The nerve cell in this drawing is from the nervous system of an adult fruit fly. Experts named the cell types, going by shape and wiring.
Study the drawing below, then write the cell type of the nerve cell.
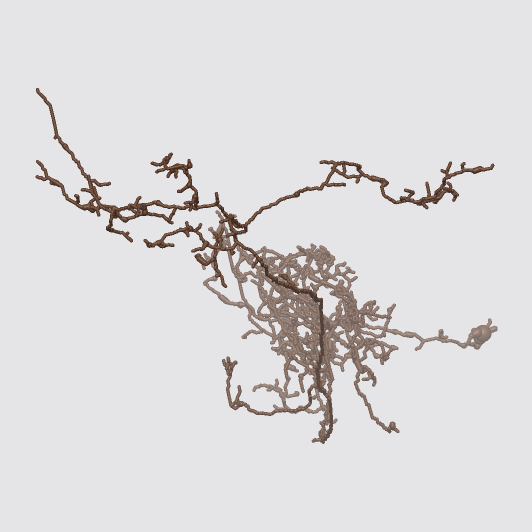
IN05B028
